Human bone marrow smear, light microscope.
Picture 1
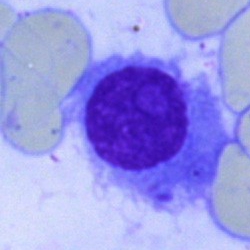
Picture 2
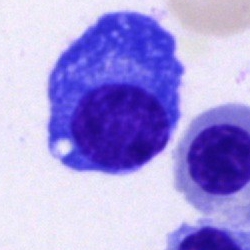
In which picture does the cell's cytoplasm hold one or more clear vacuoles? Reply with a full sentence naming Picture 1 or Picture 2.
In Picture 2, there are one or more clear vacuoles in the cytoplasm of the cell.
